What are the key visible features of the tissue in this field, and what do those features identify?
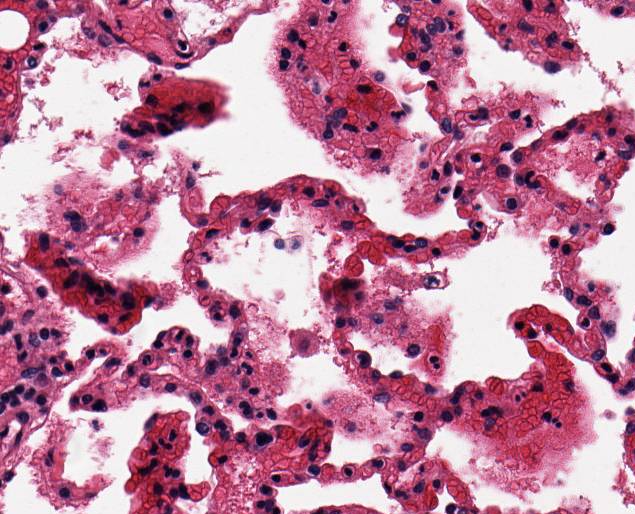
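Thin, branching septa run across the whole field, outlining many irregular open spaces in a lace-like network. Flattened cells line the septa, not columnar or cuboidal epithelium, and the nuclei within them are small, dark and round to oval. A few rounded single cells lie free in the spaces, one near the centre. This tissue is lung.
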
